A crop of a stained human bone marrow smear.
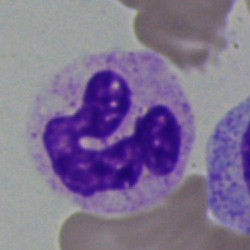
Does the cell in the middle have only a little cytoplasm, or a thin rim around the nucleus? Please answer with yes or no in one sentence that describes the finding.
No, around the nucleus lies a wide area of cytoplasm.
